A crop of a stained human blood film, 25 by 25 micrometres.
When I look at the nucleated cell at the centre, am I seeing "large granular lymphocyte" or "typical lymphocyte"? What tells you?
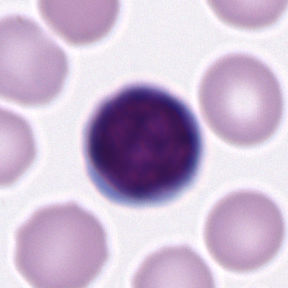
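This is a typical lymphocyte. What decides it is the cytoplasm, which forms only a scant rim of pale blue, widest at the lower left of the cell.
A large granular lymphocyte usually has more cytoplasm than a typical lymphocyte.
The nucleus fills almost the whole cell; it is round in outline and about 9 micrometres across. Its chromatin is dense and dark purple, with coarse clumps. The cell outline is smooth and round, with no surface projections.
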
